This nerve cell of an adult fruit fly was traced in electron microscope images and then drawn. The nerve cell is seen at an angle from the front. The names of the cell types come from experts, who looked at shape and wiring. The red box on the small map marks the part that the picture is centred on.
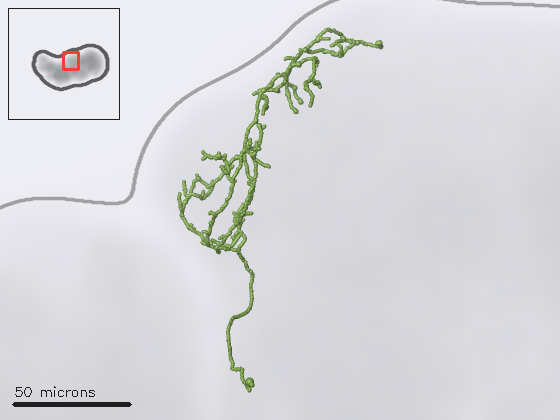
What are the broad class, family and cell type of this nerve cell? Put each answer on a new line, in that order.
central-brain intrinsic neuron
hemilineage LHa2
LHAV2i4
